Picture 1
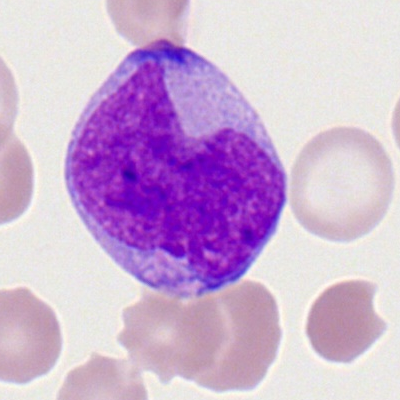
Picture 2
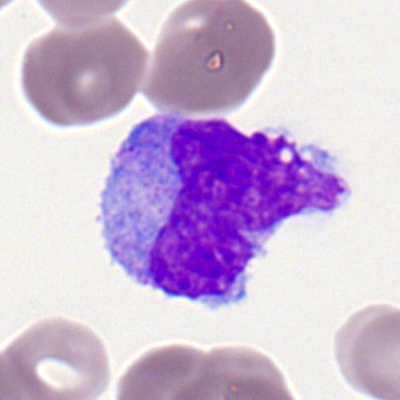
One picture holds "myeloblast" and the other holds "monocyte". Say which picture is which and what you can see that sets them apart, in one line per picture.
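Picture 1 is a myeloblast. No vacuoles are visible in the cytoplasm.
Picture 2 is a monocyte. A few small clear vacuoles lie near the upper right edge of the cell.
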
